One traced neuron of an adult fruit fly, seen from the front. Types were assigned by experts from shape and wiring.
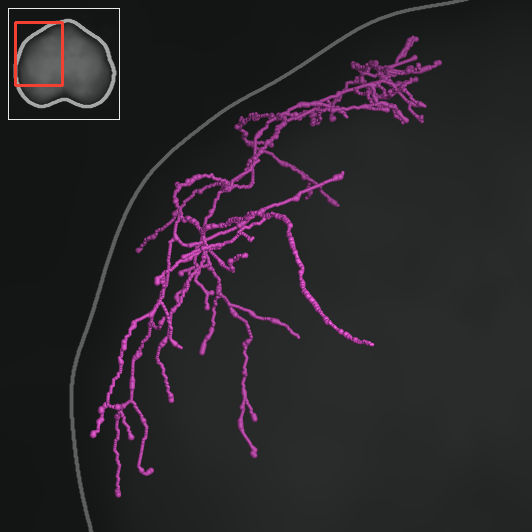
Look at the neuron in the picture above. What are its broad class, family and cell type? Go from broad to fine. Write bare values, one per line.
descending neuron
hemilineage LB19
DNg50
